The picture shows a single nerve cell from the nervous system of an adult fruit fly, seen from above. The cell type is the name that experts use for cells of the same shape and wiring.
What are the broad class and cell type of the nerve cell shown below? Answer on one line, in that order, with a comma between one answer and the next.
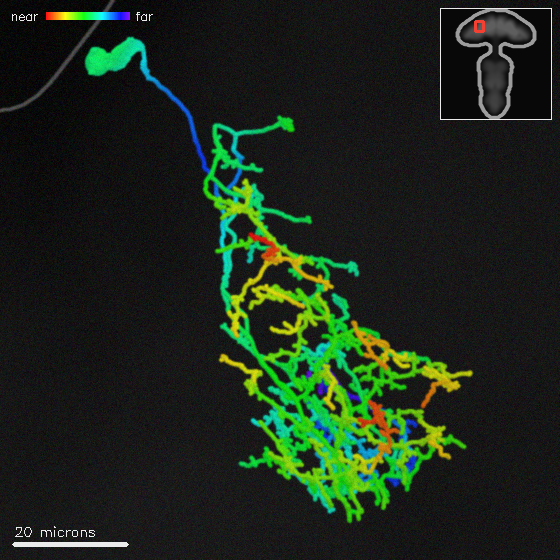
central-brain intrinsic neuron, CB0785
